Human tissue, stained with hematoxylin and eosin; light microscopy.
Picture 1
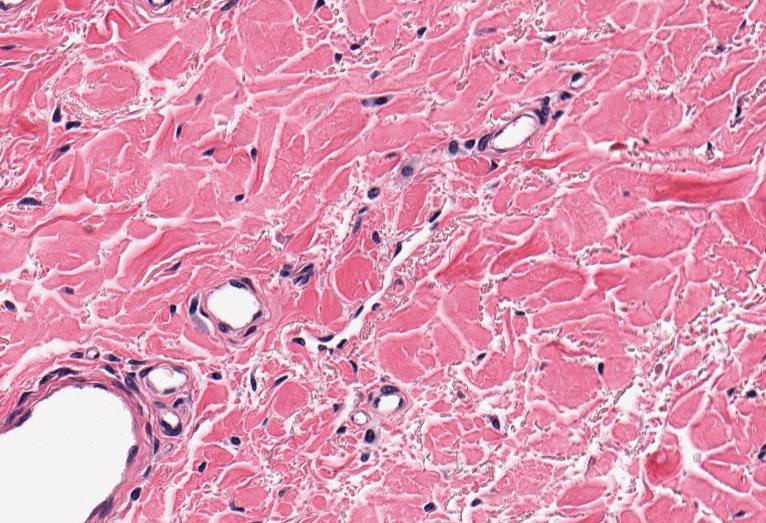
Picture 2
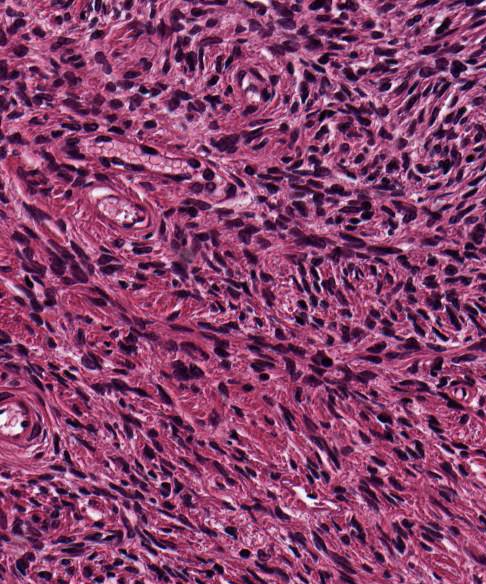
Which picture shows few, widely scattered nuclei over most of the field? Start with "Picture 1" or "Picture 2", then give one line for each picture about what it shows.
Picture 1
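In picture 1: Small dark nuclei are sparse and scattered singly between the bundles.
In picture 2: The tissue is densely cellular, with nuclei crowded closely together throughout.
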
